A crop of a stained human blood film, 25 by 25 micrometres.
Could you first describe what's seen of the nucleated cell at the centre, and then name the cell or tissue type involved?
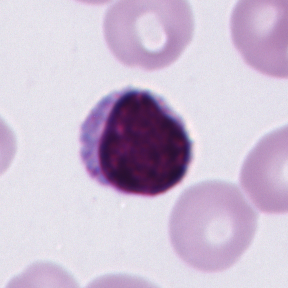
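The cell measures about 10 micrometres across. Its round nucleus, about 9 micrometres across, has a slightly flattened left edge and sits off-centre toward the right. The chromatin is dark purple and densely clumped. Pale bluish-lilac cytoplasm forms a crescent that is widest on the left. This is a large granular lymphocyte.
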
